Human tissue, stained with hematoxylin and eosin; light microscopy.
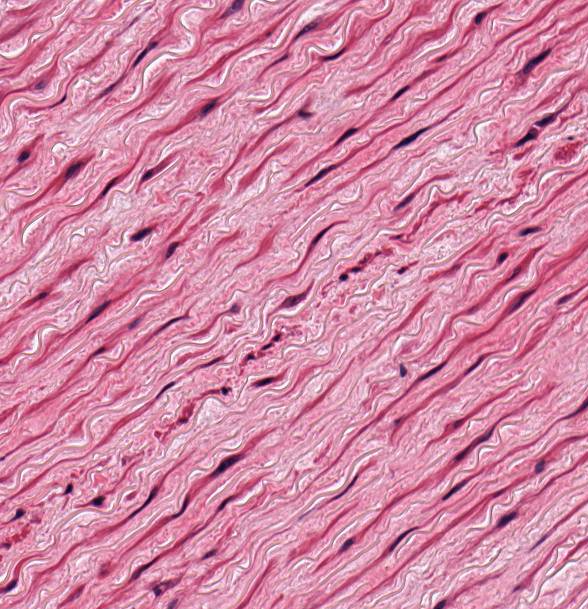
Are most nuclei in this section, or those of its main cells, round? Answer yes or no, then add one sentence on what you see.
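No. The nuclei are dark, elongated and spindle-shaped, lying parallel to the fibres.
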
